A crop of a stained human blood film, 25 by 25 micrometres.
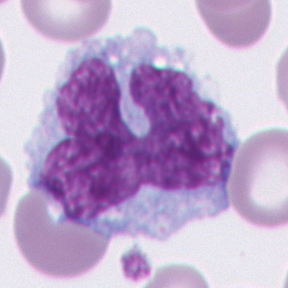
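Monocyte, centre of the field, stained peripheral blood smear. First, the nucleus fills most of the cell. Second, a narrow cleft cuts into it from the top. Third, its chromatin forms a fine, lacy pattern of strands rather than dense clumps. Last, the cytoplasm of this monocyte is pale grey-blue.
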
